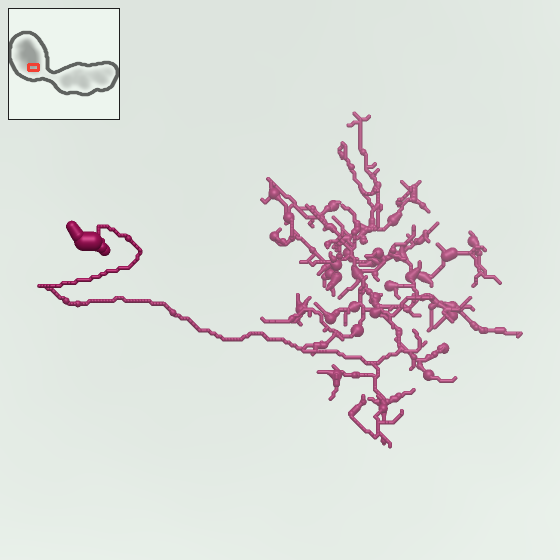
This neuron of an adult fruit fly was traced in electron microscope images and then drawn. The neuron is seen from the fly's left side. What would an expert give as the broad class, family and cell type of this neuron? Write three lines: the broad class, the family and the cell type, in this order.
optic-lobe intrinsic neuron
Cm
Cm11a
